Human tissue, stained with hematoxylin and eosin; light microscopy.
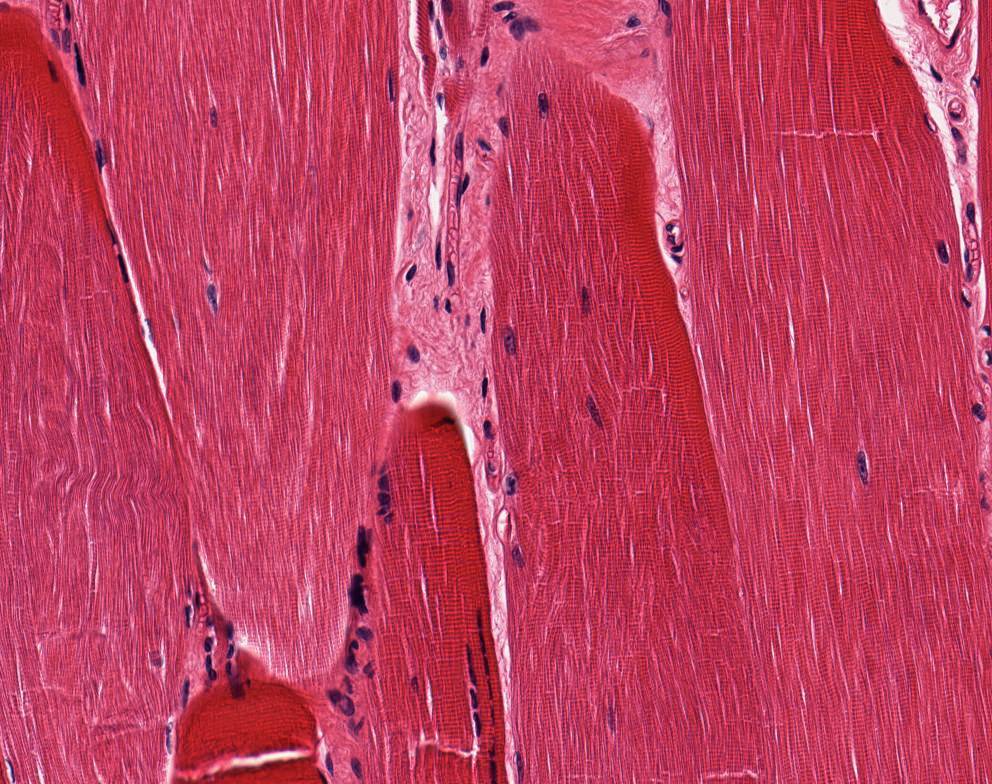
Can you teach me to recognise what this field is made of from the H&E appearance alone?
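Skeletal muscle, mostly, is what I see here. Following the fibres along their length, I can pick out fine, closely spaced transverse striations.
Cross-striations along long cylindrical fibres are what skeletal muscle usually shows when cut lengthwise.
The nuclei are flattened and elongated, and they lie at the fibre edges.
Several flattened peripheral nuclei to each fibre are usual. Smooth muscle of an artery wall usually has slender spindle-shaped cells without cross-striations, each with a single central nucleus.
So the striations and edge nuclei set this apart. The cytoplasm stains a deep pink-red with eosin.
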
